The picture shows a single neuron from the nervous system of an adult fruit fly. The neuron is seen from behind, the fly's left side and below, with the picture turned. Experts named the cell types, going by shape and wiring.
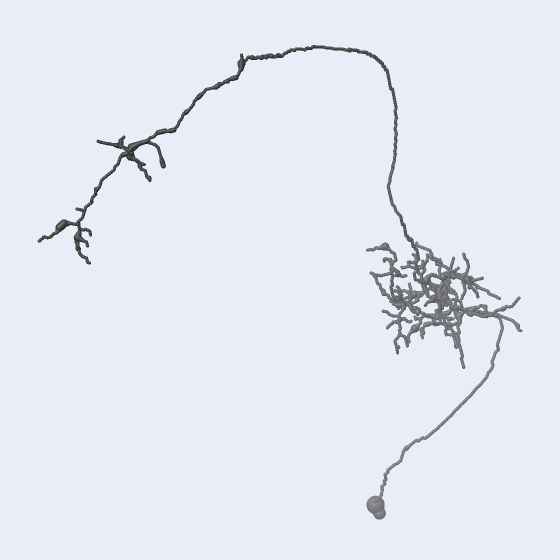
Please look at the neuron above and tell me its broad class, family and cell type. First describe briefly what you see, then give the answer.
Dozens of branch ends can be seen. As drawn here it is about as wide as it is tall. This is an optic-lobe intrinsic neuron. Its family is Tm. Its cell type is Tm37.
